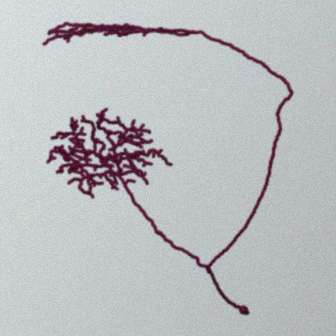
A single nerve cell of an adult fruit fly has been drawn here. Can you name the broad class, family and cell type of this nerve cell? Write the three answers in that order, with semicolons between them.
optic-lobe intrinsic neuron; MeLo; MeLo12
